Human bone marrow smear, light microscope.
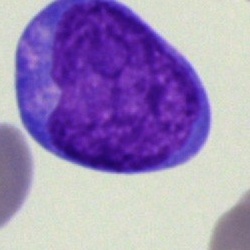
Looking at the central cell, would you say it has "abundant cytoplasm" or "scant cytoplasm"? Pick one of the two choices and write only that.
Scant cytoplasm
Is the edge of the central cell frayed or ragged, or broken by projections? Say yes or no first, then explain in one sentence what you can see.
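No. The cell outline is smooth, with no surface projections.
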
